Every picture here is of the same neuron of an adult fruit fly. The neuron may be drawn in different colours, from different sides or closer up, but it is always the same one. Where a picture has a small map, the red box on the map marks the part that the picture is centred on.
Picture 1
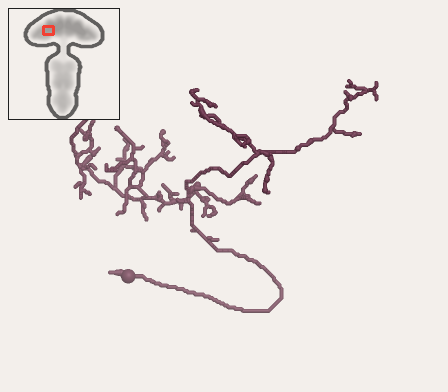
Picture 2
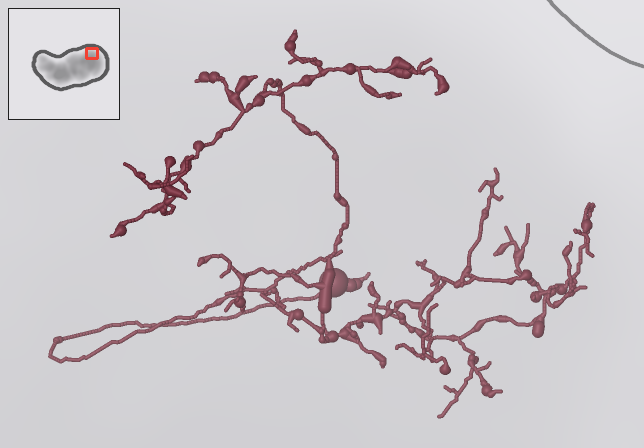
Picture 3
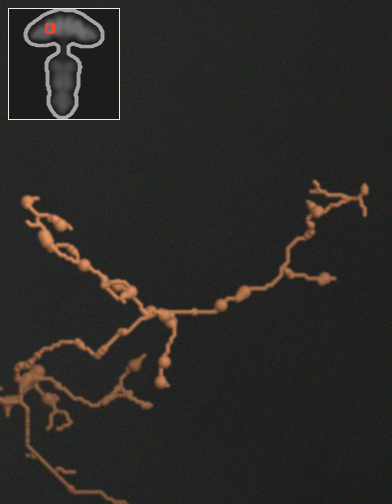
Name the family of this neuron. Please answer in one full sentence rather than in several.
The neuron is part of the family known as hemilineage LHp1.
